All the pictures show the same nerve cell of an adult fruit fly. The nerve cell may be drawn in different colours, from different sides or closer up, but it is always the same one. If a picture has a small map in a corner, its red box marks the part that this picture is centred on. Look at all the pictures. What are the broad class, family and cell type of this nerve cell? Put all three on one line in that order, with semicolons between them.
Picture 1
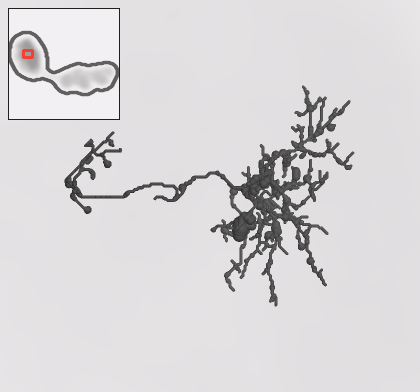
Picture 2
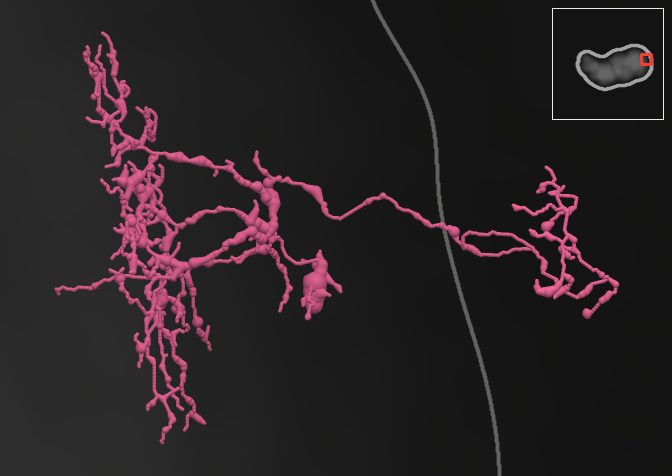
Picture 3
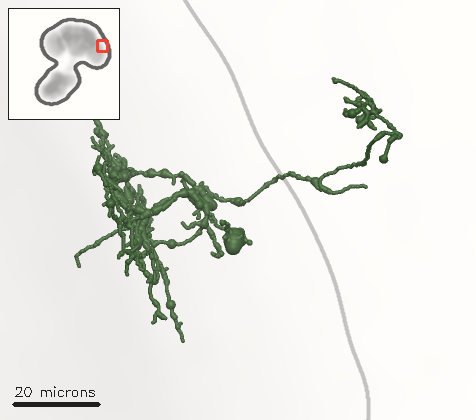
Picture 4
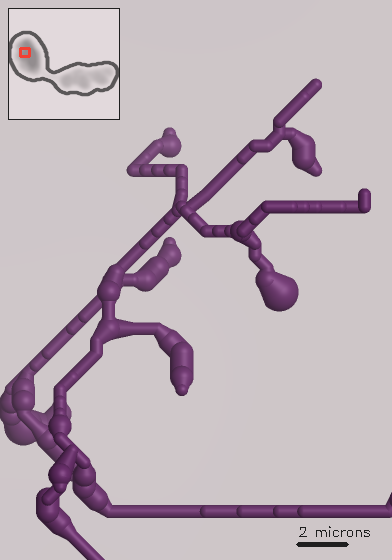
optic-lobe intrinsic neuron; Lawf; Lawf1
